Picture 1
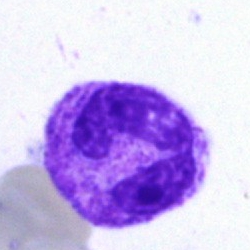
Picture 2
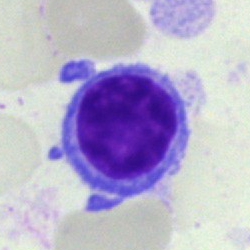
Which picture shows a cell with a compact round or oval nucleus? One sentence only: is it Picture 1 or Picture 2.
Picture 2 contains the cell with a nucleus gathered into one compact round or oval mass.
